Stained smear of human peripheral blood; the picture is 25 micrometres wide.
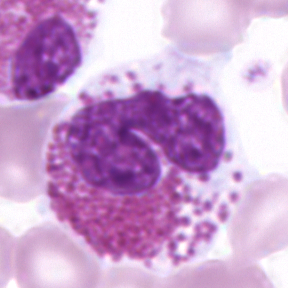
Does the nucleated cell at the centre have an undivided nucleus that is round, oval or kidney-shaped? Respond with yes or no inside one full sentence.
No, what the nucleus shows is division into distinct lobes or segments.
